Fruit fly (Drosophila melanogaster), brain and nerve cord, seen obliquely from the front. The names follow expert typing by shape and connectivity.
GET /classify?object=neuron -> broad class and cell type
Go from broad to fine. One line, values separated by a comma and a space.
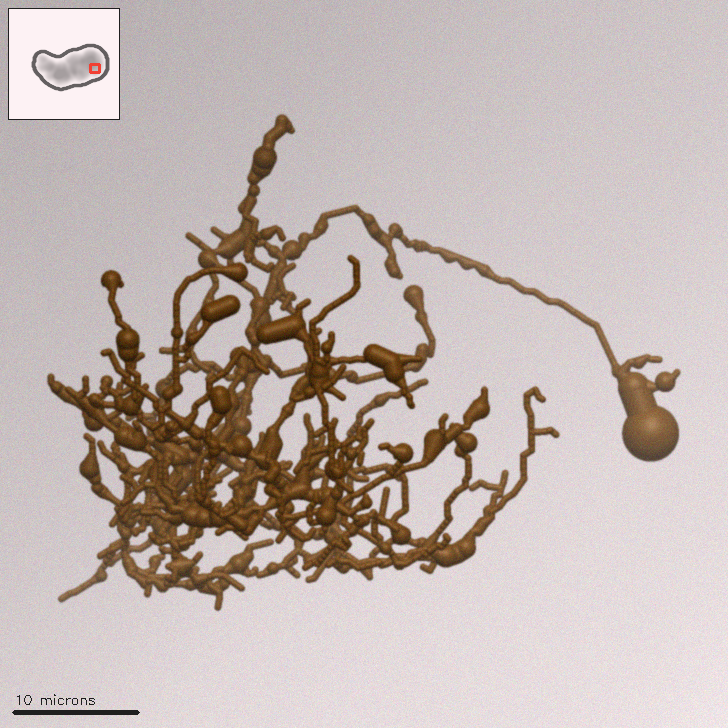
central-brain intrinsic neuron, AVLP377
